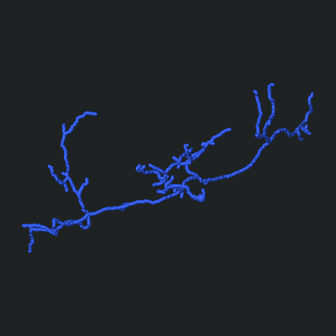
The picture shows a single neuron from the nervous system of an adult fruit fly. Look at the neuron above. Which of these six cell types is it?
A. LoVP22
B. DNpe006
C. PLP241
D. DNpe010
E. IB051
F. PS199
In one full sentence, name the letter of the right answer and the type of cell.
Option A corresponds to LoVP22, the neuron's cell type.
